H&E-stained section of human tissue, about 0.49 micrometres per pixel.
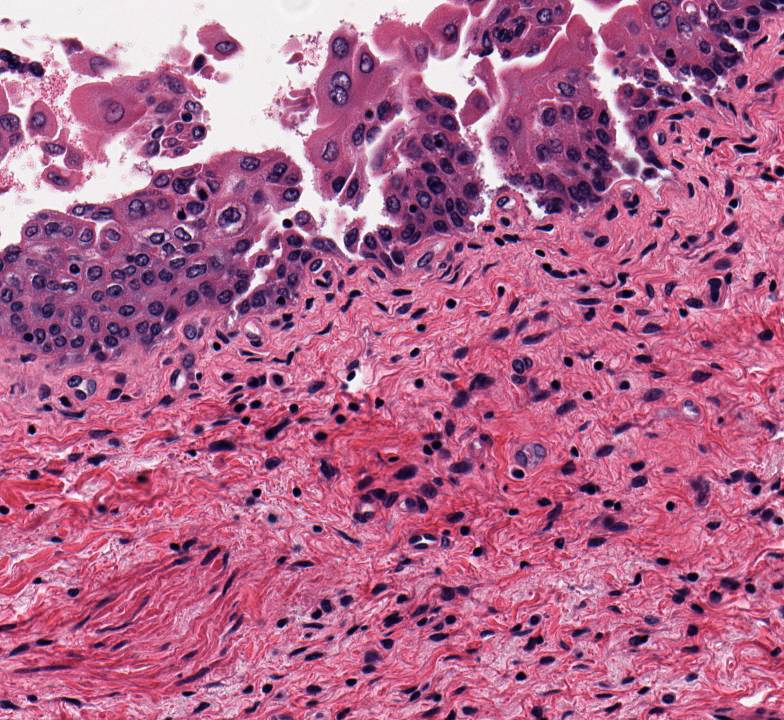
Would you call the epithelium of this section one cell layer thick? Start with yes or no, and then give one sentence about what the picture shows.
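No. The epithelium is stratified and several cells thick, made of polygonal cells.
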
